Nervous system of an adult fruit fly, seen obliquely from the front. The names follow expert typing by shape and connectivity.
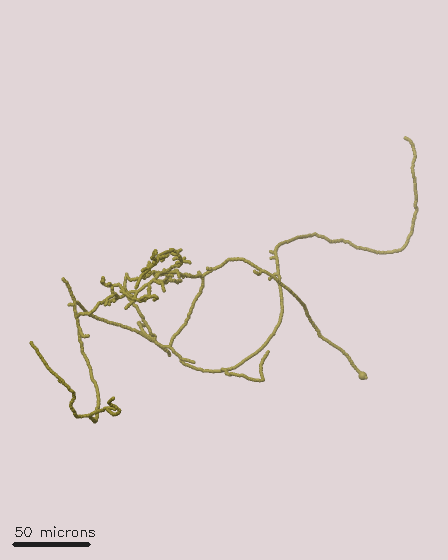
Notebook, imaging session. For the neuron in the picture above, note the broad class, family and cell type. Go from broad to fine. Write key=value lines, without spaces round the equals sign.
broad_class=nerve-cord intrinsic neuron
family=hemilineage 12B
cell_type=IN12B044_e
